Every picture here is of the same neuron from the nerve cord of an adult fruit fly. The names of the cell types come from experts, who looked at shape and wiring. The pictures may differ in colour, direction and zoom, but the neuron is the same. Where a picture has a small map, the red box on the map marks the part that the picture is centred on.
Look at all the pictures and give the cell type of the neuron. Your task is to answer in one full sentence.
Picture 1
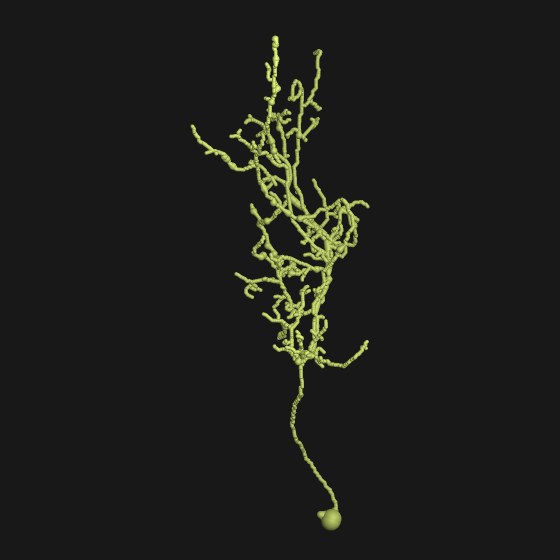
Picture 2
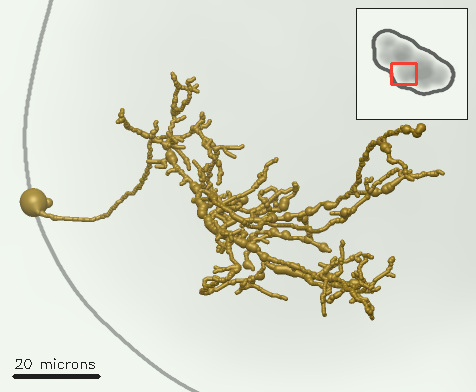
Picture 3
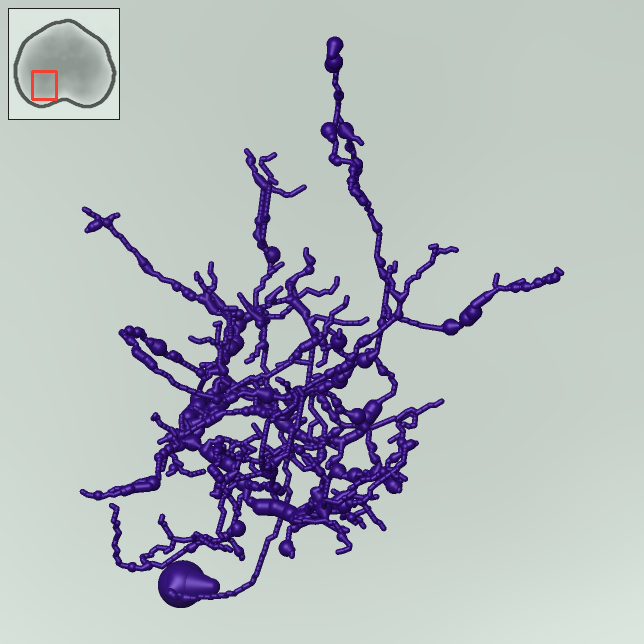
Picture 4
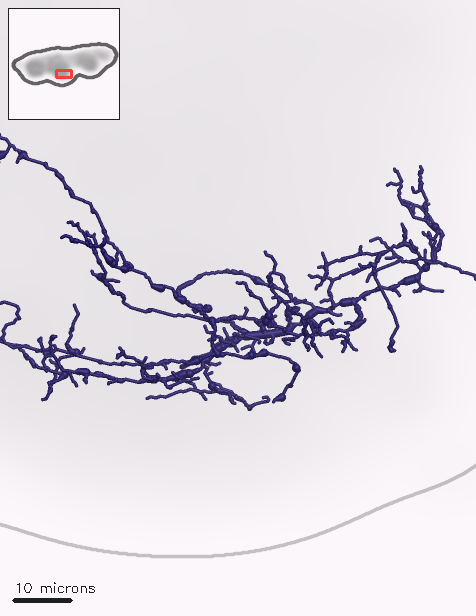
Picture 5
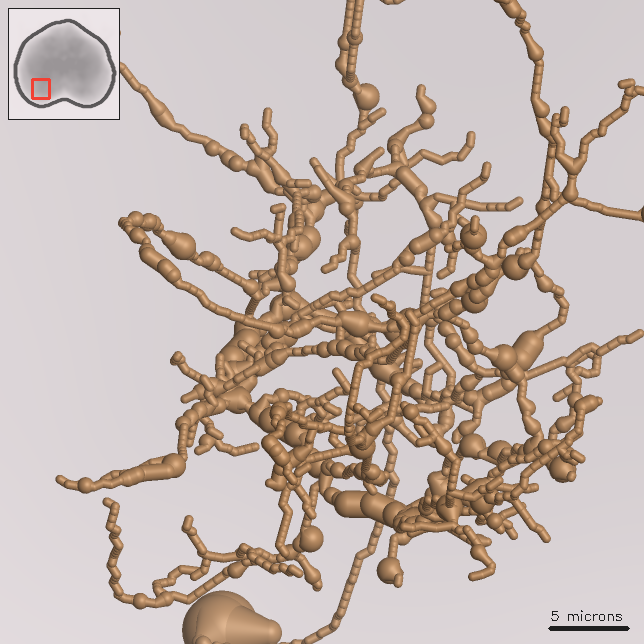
The cell type name IN20A.22A063 applies to this neuron.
